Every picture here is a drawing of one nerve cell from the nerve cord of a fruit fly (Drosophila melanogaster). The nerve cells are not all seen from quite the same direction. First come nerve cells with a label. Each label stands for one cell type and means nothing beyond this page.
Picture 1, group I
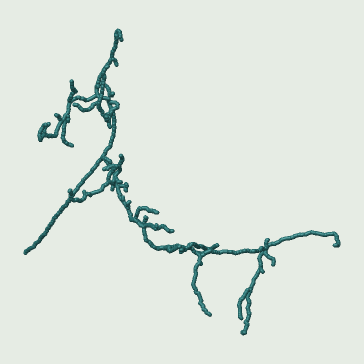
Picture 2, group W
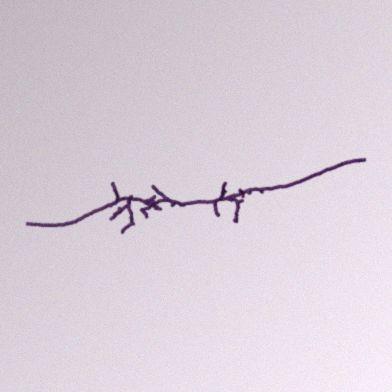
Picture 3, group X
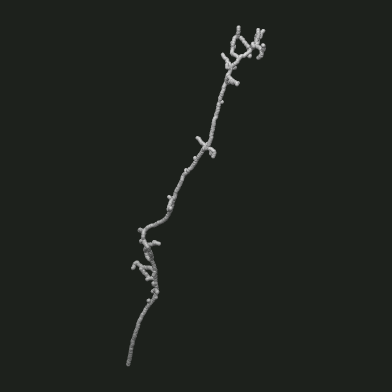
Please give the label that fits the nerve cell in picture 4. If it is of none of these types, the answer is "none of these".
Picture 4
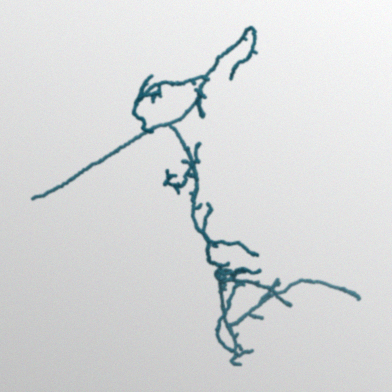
group I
